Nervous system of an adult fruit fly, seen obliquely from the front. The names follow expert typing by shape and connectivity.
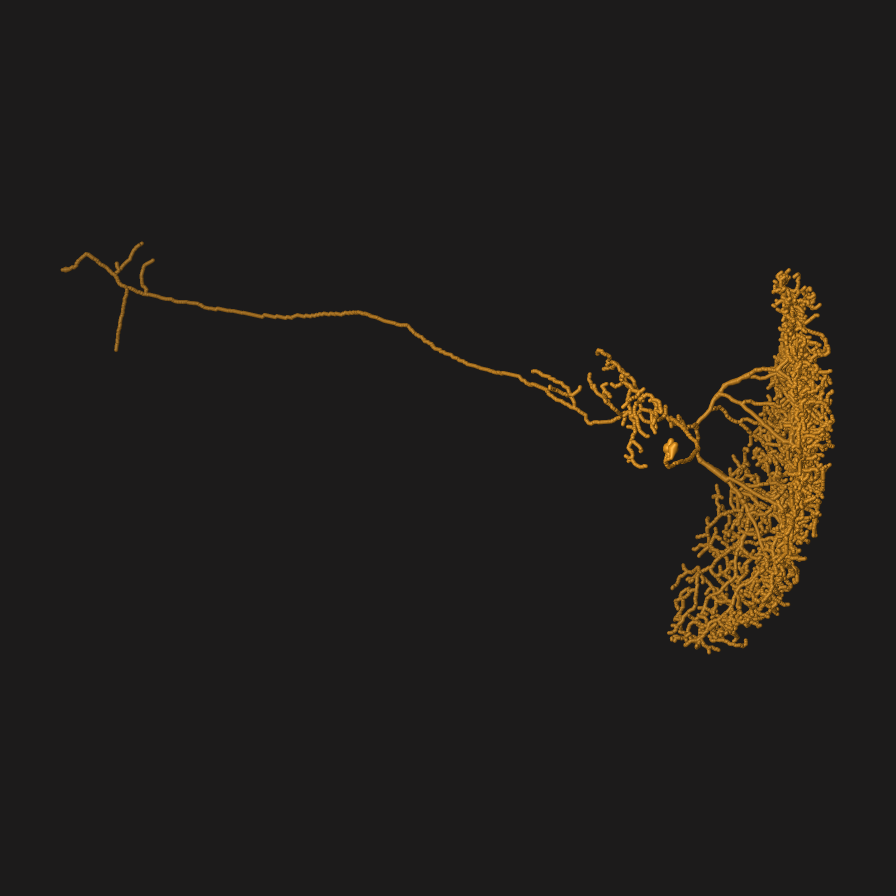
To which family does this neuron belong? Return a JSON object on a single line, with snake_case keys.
{"family": "hemilineage VLPl2_lateral"}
